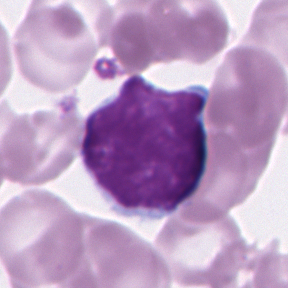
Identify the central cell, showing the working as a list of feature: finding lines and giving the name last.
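Nucleus: fills almost the whole cell
Cytoplasm: only a very thin rim at the edge
Cytoplasm colour: pale blue
Chromatin: dark purple, dense, faint lighter mottling
Name: typical lymphocyte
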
